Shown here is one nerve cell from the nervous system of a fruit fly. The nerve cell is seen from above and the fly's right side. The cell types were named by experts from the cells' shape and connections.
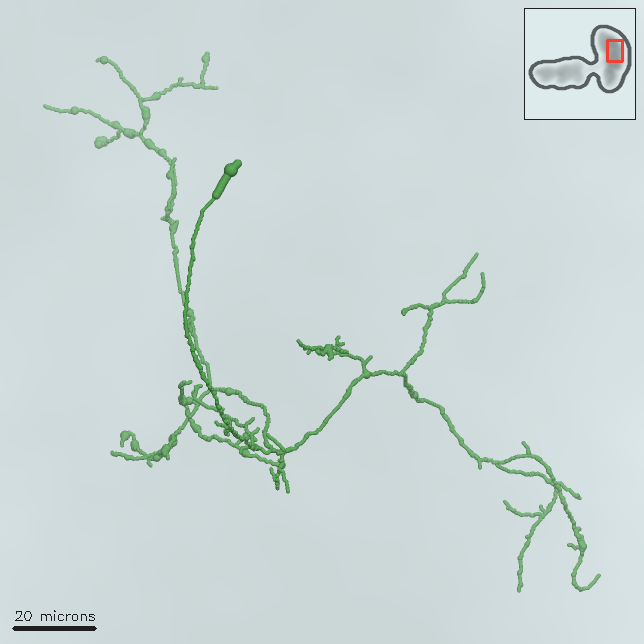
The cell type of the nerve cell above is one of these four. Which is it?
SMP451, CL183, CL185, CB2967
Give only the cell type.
SMP451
